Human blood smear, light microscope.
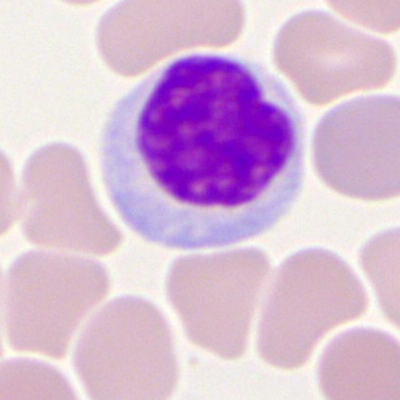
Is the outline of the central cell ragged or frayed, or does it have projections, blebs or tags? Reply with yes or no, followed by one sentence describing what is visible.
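No. The outline of the cell is round and smooth.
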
